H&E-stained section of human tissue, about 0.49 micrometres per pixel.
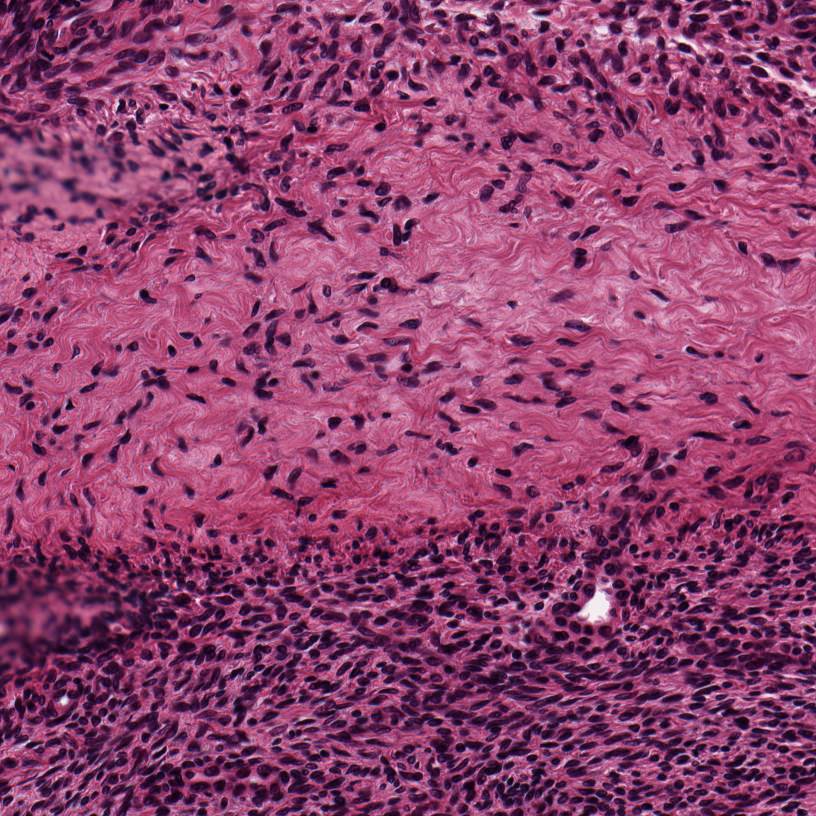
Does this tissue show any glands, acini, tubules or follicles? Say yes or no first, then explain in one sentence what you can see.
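No. No epithelium or glands are present anywhere in the field.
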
